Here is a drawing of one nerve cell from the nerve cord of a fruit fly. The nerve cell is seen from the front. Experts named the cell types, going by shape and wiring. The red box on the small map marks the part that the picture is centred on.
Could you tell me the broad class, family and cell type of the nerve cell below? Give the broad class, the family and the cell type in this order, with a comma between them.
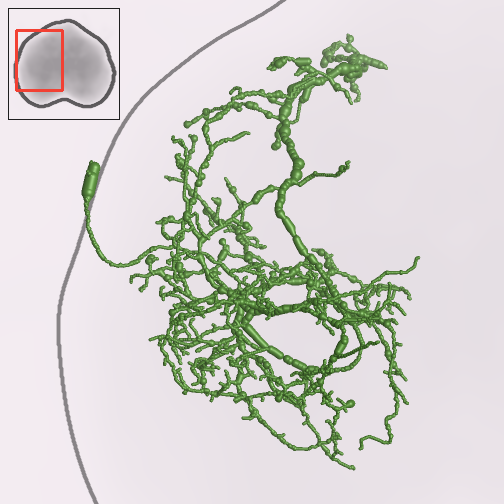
nerve-cord intrinsic neuron, hemilineage 17A, IN17A035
